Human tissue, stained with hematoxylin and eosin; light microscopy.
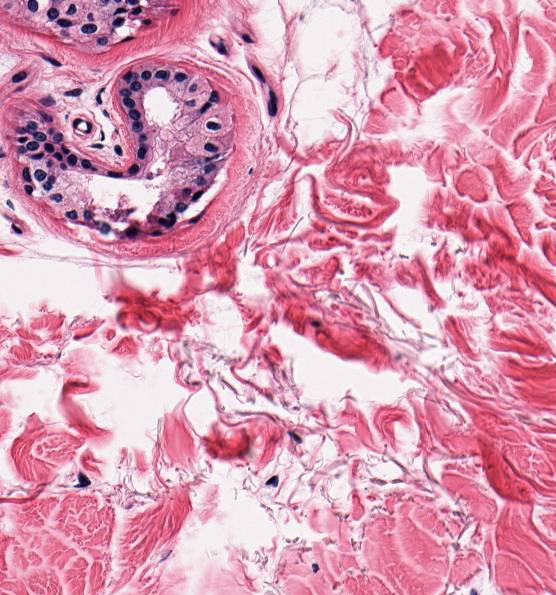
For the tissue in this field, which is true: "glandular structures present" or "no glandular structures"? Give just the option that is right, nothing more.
Glandular structures present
